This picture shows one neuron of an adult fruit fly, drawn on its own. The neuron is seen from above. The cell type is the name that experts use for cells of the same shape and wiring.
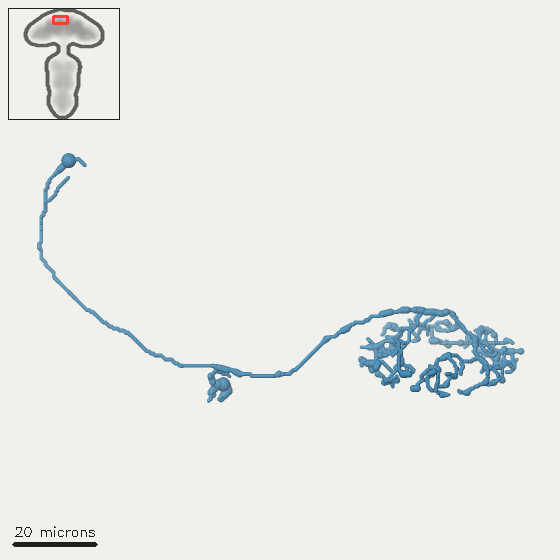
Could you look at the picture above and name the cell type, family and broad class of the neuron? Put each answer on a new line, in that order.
ER3d_d
hemilineage EBa1
central-brain intrinsic neuron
